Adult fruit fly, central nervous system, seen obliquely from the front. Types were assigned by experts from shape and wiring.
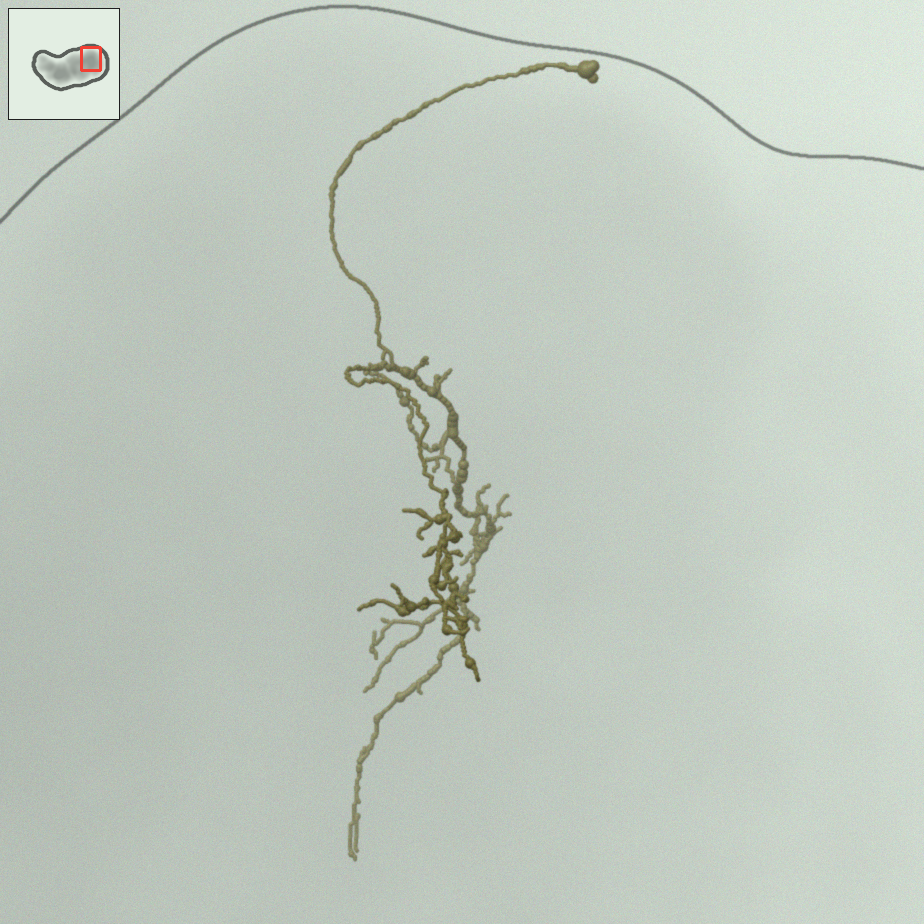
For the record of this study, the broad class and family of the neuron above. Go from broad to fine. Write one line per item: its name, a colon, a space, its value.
broad class: central-brain intrinsic neuron
family: hemilineage SLPad1_posterior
